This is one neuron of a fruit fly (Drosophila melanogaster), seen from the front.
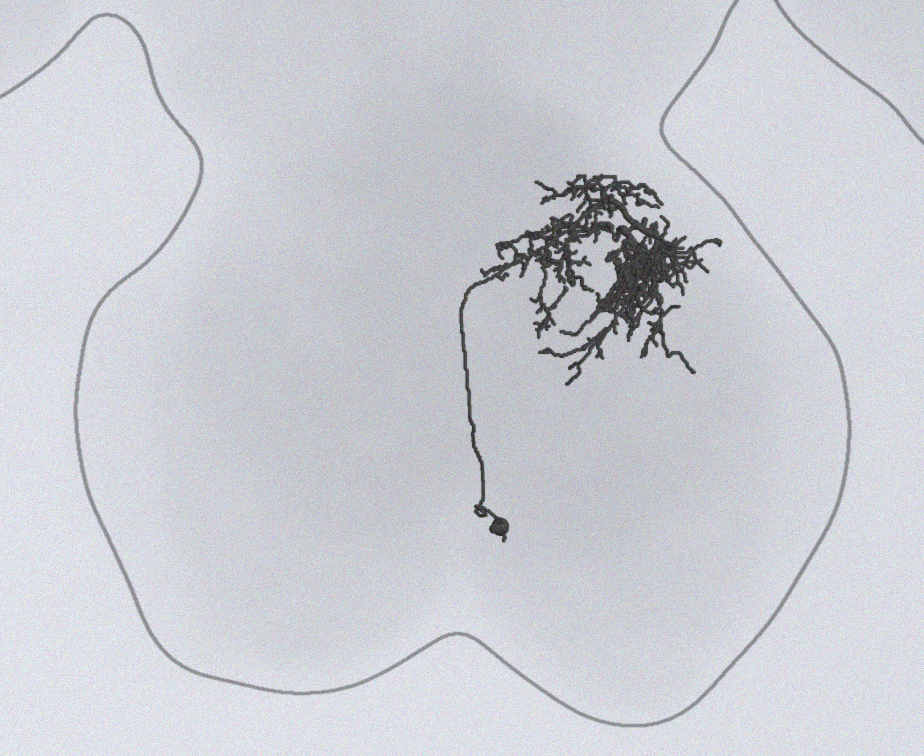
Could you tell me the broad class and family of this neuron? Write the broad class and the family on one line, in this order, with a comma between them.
nerve-cord intrinsic neuron, hemilineage 02A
